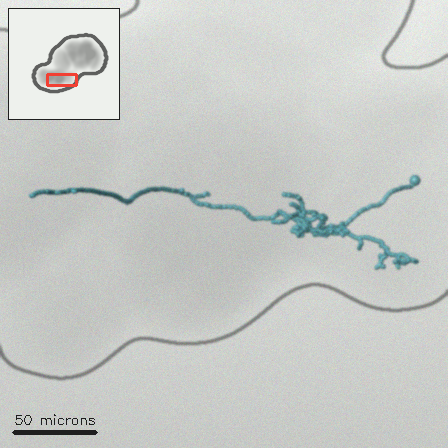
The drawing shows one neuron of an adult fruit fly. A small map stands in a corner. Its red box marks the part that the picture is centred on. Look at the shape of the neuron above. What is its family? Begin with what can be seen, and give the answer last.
Its cell body lies on the right of the picture. From left to right in the picture it spans about 250 microns. It is a nerve-cord intrinsic neuron. Its family is hemilineage 10B.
